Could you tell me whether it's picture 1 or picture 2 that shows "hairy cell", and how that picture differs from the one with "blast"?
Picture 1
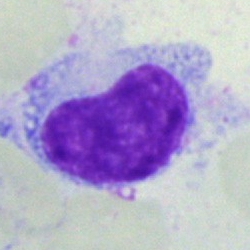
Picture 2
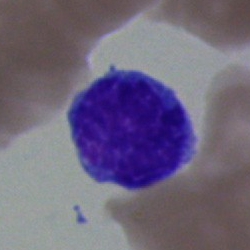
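Hairy cell in picture 1, blast in picture 2. Nucleus: kidney-shaped with a shallow notch in the upper edge in picture 1; filling nearly the whole cell in picture 2. Chromatin in picture 1 deep purple and mottled, with patchy darker and lighter areas. Nucleolus: none distinct in either picture.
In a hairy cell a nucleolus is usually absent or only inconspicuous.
Cytoplasm in picture 1: a moderate rim, pale greyish-blue, widest toward the upper right, with a few small clear vacuoles along the left side.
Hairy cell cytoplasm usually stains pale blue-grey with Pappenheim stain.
Cytoplasm in picture 2: very scant, only a thin blue rim at the edge.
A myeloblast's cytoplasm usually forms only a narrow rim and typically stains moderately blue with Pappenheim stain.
No granules visible in picture 2.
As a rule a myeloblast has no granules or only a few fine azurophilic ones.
Outline: irregular, with ragged, ill-defined edges in picture 1; roughly round in picture 2, with a small knob projecting from the top edge.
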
